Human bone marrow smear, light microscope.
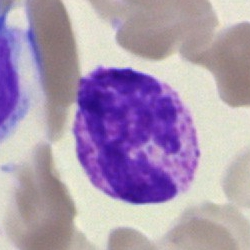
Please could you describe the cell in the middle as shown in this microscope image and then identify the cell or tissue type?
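Let me see: the cell is oval, its outline smooth and unbroken. Toward the lower right there's a paler pinkish-lilac zone. I find no pale granule-free rim of cytoplasm around it, and no clear vacuoles. It is a basophil.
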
